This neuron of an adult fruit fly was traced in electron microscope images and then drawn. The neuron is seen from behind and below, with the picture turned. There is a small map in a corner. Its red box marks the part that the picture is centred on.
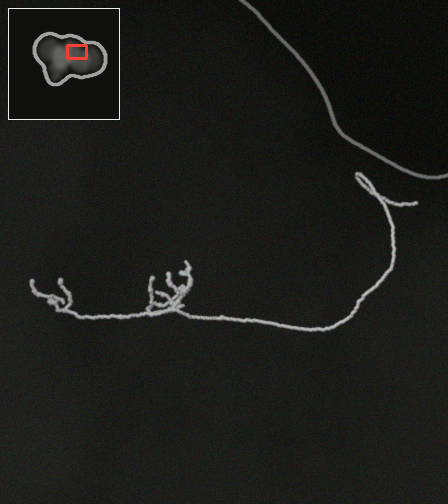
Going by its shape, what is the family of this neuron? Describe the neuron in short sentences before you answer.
The drawing shows no cell body. As drawn here it is wider than it is tall. This is a sensory neuron entering the brain. The name of its family is class olfactory.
